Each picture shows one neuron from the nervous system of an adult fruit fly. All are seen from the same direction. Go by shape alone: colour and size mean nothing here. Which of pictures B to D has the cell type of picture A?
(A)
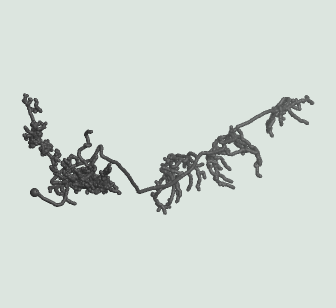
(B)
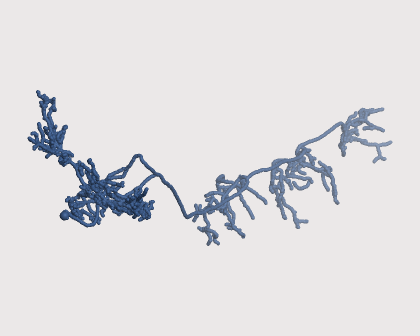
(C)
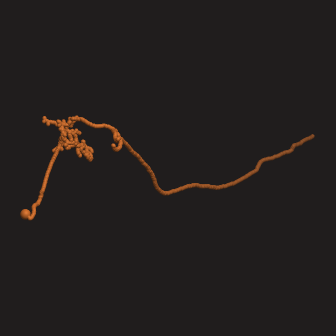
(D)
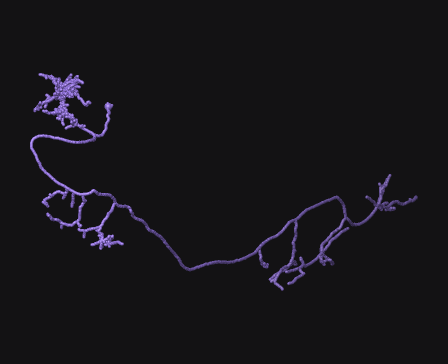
Picture B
